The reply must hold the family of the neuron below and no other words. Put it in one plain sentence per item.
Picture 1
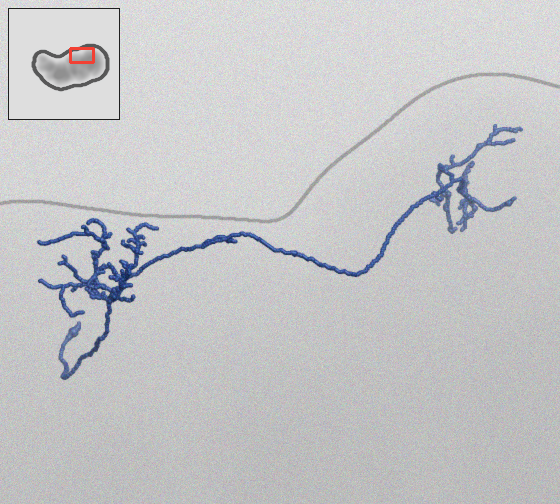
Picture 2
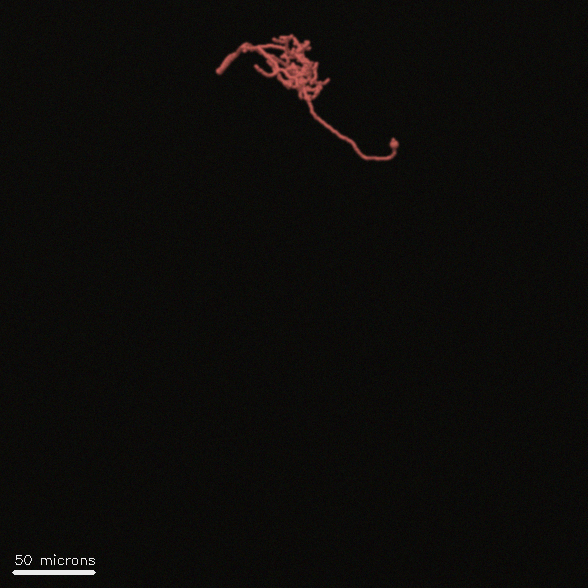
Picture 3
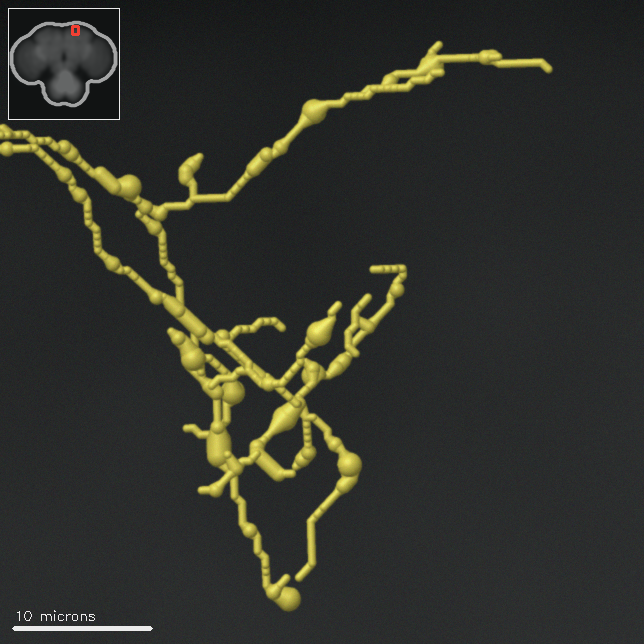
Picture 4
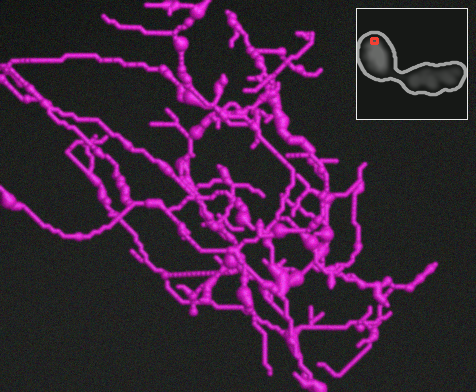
The family is hemilineage DM6_dorso_lateral.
